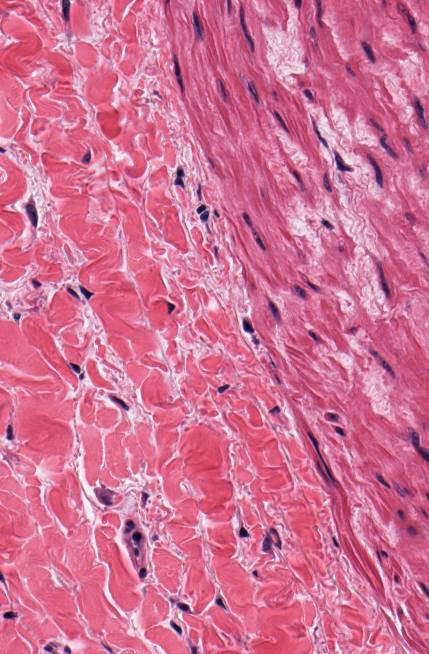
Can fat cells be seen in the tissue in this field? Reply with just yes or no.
No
